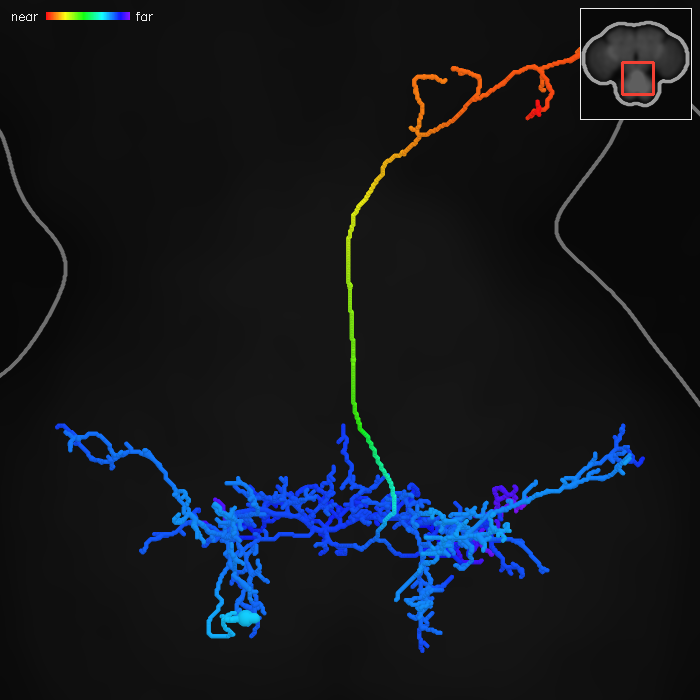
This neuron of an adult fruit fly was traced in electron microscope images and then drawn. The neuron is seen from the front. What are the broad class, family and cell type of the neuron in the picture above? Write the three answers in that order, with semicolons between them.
ascending neuron; hemilineage 08B; AN08B059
